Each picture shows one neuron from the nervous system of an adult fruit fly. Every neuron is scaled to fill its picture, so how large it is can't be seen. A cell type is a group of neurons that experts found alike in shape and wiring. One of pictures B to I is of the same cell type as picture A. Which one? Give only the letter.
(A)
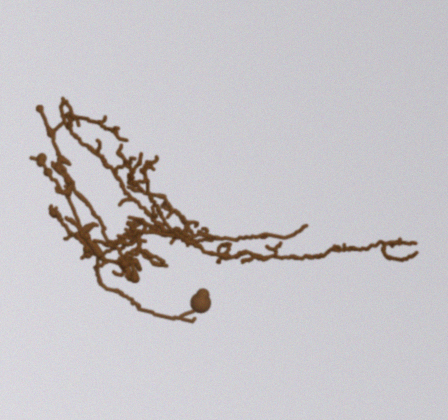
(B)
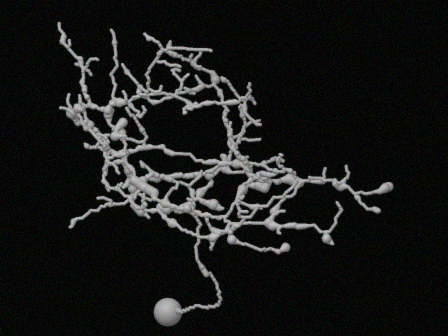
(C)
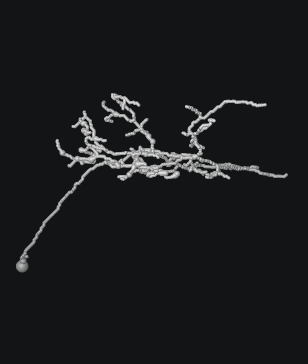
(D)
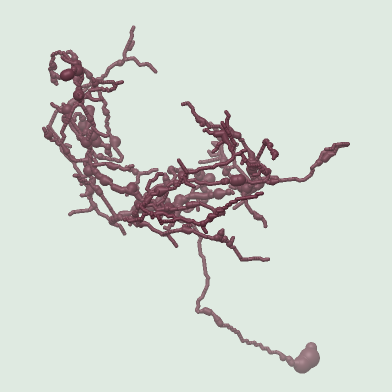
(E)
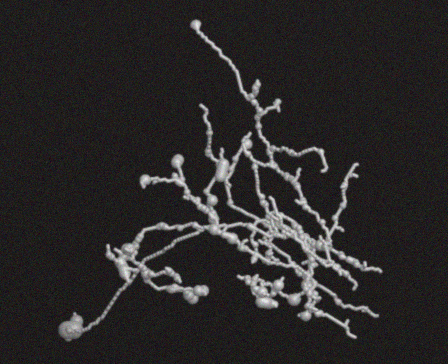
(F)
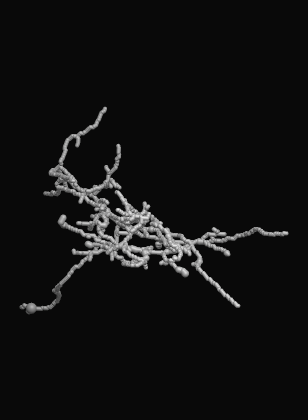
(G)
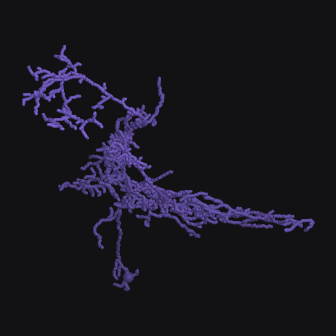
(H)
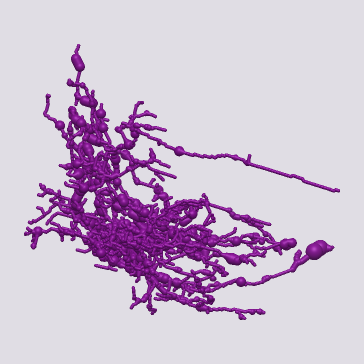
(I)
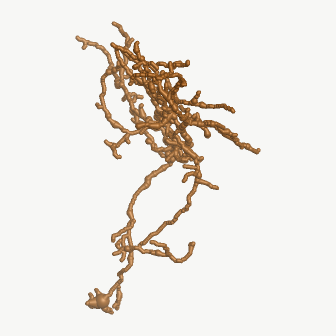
C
